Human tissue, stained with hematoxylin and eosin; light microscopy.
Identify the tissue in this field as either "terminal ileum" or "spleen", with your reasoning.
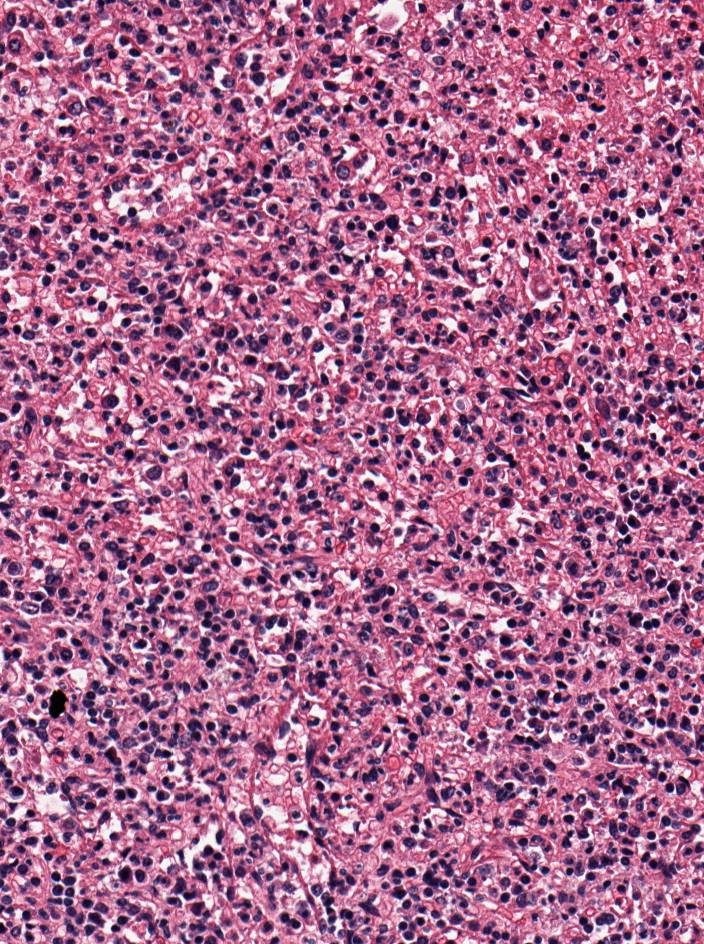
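Spleen, not terminal ileum. Deciding point: the whole field is a dense, diffuse sheet of cells without glands or epithelium. Also seen: small round cells with dark round nuclei and scant cytoplasm scattered throughout, larger cells with more abundant pink cytoplasm mixed among them, and no fat cells anywhere.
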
